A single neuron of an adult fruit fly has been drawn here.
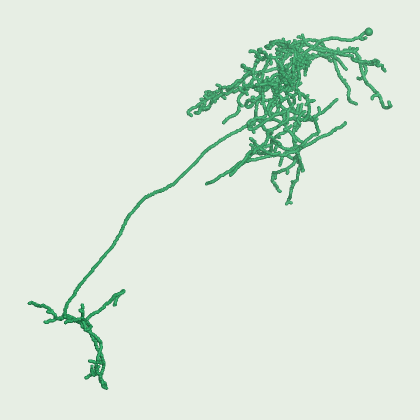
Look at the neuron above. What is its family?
hemilineage VLPl2_posterior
